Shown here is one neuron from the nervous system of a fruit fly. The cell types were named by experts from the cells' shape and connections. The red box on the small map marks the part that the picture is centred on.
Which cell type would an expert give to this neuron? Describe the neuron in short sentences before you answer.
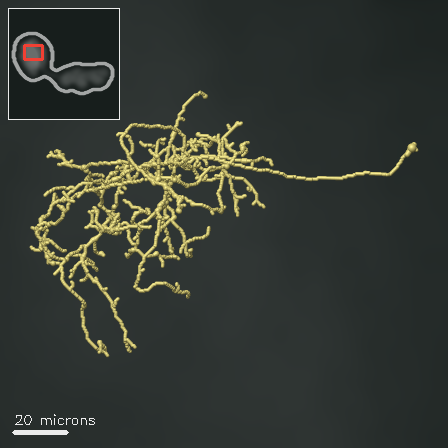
By the scale bar it is about 150 microns wide in this view. The picture shows dozens of branch ends. Its broad class is central-brain intrinsic neuron. Its cell type is AVLP526.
